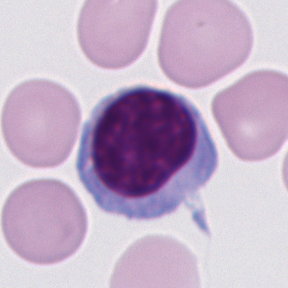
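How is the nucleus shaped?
Round to slightly oval, with a smooth outline and no indentation.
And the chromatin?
Dark purple, coarsely clumped throughout.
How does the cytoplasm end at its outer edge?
Irregularly rather than smoothly round, with a thin tail trailing out at the lower right.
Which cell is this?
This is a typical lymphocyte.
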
